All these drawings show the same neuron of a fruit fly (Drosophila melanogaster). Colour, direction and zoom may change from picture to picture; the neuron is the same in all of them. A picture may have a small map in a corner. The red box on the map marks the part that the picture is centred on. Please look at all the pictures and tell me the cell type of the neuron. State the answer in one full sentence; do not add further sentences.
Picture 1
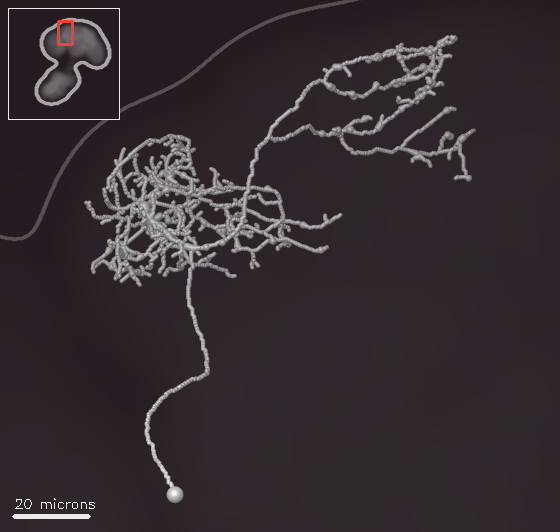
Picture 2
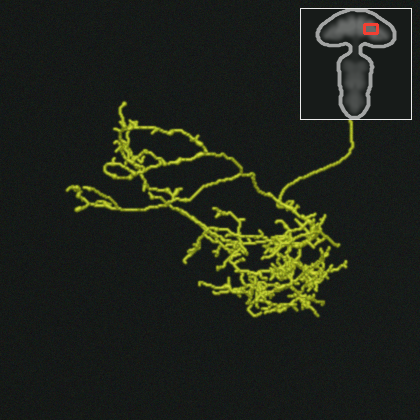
The cell type given to this neuron is CB0947.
